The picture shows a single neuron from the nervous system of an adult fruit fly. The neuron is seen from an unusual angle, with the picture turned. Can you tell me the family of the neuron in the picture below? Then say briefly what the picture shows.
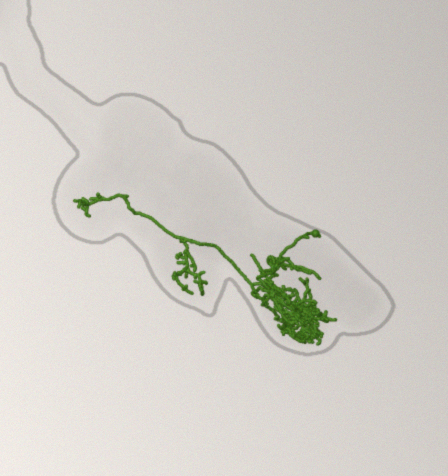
The family is hemilineage 09B. This is a nerve-cord intrinsic neuron. It is in the nerve cord and does not reach the brain. In this view it is wider than it is tall.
